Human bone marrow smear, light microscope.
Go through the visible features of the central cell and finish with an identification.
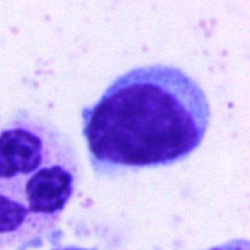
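Notice first that the nucleus sits off-centre, so the widest rim of cytoplasm lies on the upper-right side. That cytoplasm is stained blue, and you won't find granules in it. On the left edge, a small pale blue bulge sticks out from the cell. This is a lymphocyte.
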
